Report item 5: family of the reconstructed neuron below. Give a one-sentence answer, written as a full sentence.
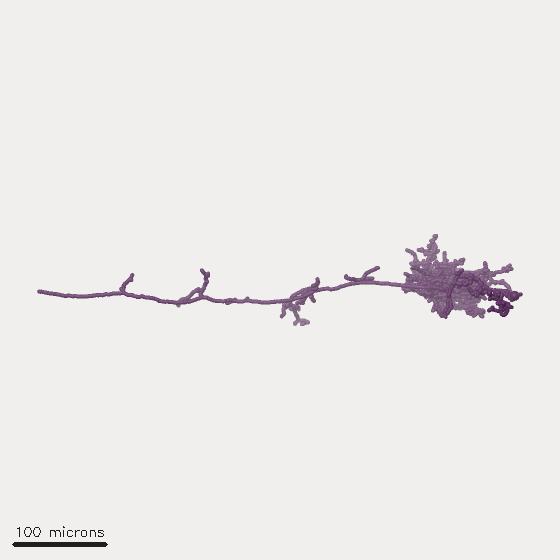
The neuron is filed under family hemilineage 14A.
